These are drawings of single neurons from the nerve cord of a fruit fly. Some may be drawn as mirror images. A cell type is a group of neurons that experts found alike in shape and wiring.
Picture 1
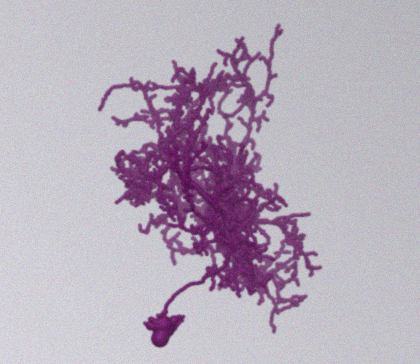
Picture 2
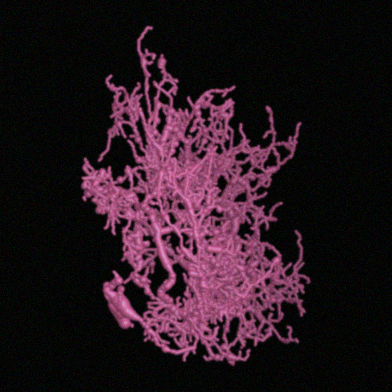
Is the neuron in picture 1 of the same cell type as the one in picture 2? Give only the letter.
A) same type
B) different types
A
